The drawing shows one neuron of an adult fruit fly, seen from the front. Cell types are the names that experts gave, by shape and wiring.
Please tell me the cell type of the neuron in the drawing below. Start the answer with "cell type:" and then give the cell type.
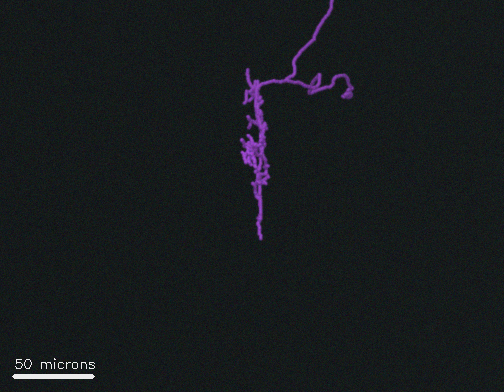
cell type: ENXXX226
